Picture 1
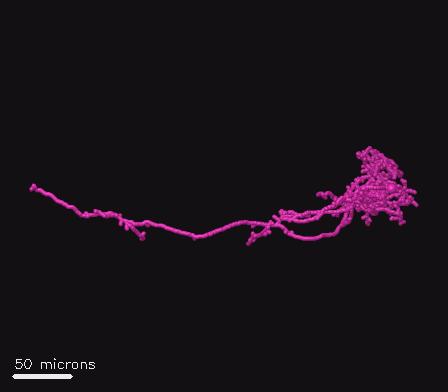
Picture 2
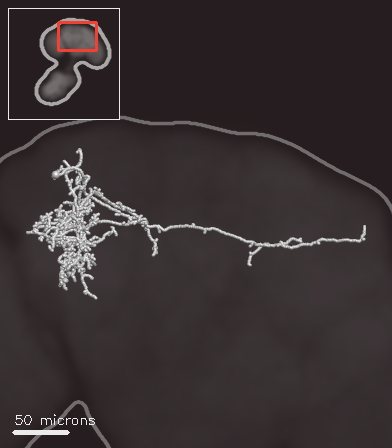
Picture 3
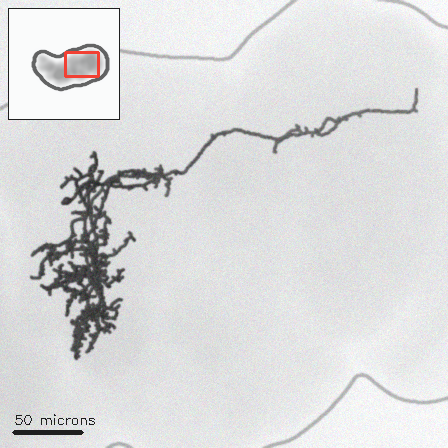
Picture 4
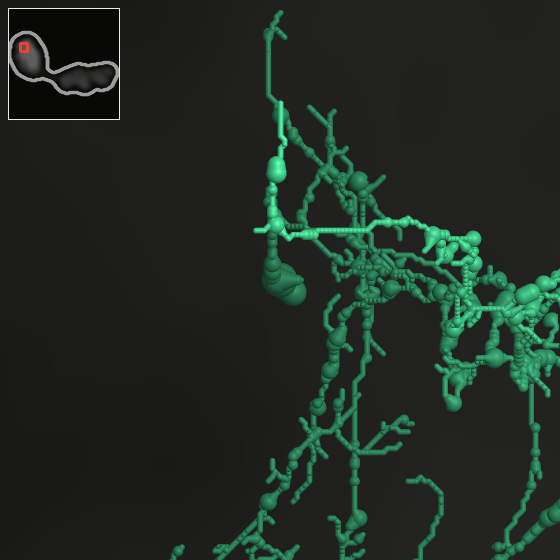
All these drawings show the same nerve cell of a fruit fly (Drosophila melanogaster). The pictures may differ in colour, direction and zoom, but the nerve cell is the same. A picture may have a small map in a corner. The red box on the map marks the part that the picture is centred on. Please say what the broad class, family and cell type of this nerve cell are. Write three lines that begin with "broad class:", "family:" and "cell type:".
broad class: central-brain intrinsic neuron
family: hemilineage VLPd1
cell type: AVLP039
